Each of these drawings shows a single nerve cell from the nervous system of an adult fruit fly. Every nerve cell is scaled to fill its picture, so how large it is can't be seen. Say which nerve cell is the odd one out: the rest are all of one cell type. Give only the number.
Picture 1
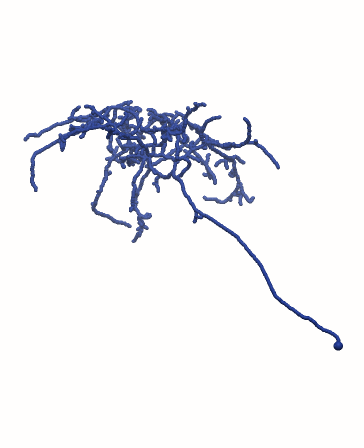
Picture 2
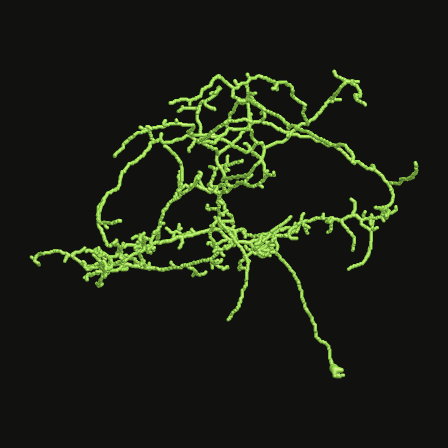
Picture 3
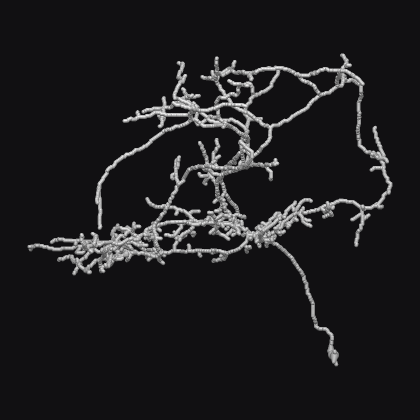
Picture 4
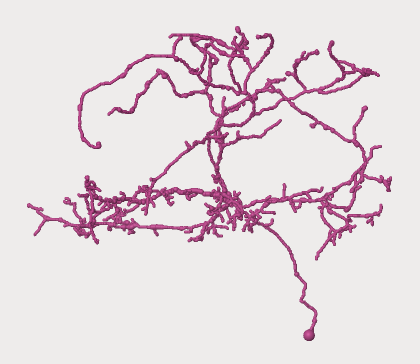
1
